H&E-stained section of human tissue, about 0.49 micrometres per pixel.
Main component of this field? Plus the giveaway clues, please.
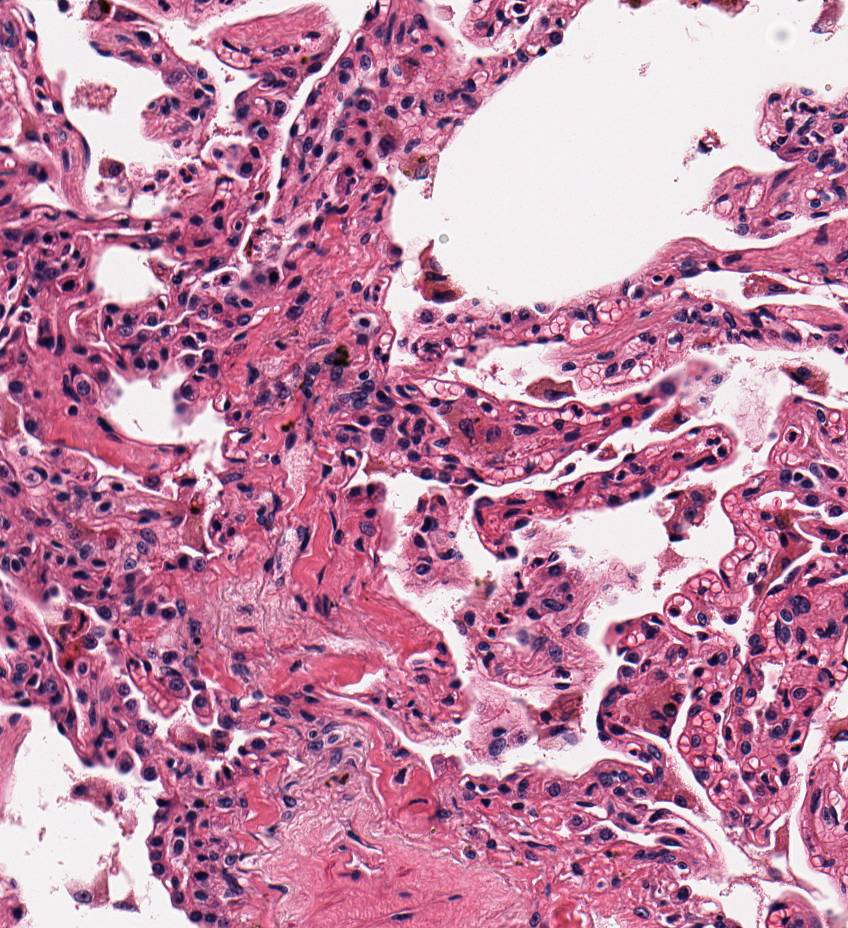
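First, the name: alveolus. Second, layout: irregular branching walls around open spaces, largest at upper right.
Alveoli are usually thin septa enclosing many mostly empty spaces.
Third, lining: single-layered cuboidal cells with round nuclei, clearest lower right; many on the right have pale, finely vacuolated cytoplasm. Last: loose detached cells and pale pink debris in some spaces.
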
